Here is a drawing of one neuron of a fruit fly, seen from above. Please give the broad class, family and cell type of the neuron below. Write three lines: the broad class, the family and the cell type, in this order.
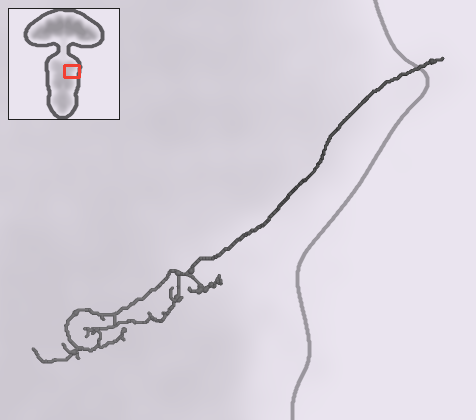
sensory neuron entering the nerve cord
class gustatory
WG3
